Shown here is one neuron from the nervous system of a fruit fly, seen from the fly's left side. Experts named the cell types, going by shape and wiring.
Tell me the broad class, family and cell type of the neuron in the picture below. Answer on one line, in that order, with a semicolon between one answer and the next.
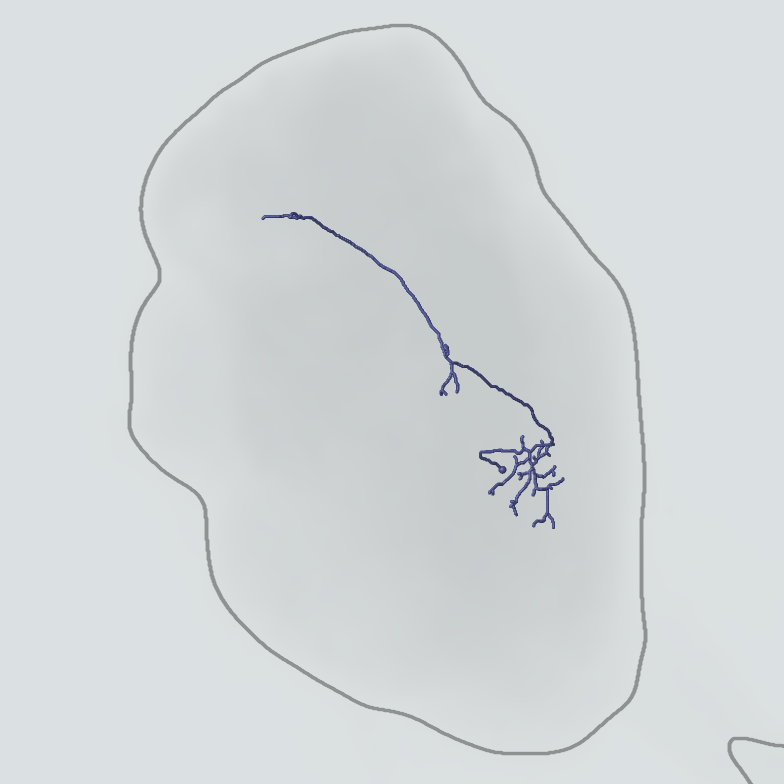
visual projection neuron; MeTu; MeTu4b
